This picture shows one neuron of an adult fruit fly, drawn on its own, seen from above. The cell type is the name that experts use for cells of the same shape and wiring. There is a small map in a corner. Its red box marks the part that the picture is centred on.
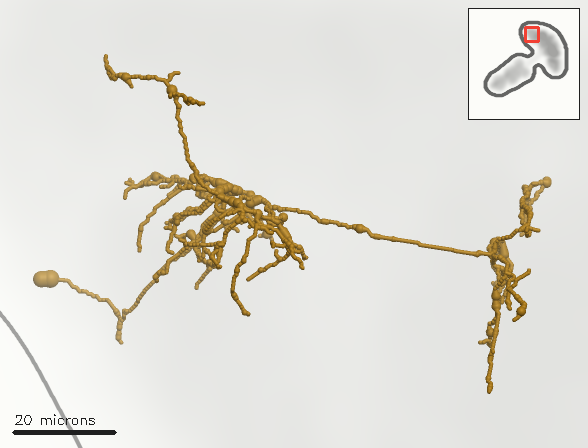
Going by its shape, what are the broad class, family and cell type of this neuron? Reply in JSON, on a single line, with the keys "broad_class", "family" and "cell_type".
{"broad_class": "optic-lobe intrinsic neuron", "family": "Tlp", "cell_type": "Tlp11"}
